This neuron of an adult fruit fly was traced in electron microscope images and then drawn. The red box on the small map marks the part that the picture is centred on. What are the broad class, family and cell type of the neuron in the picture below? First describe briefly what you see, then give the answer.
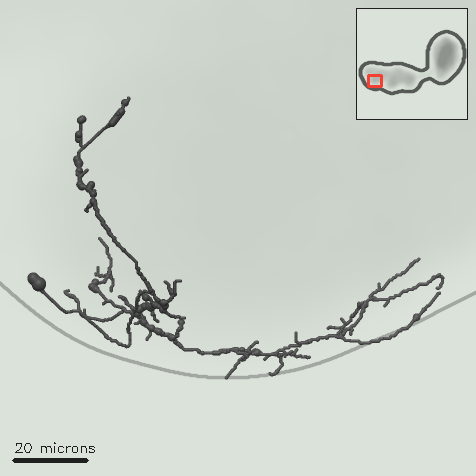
The cell body is on the left of the picture. By the scale bar it is about 110 microns wide in this view. Dozens of branch ends can be seen. It is a nerve-cord intrinsic neuron. The family is hemilineage 13A. The cell type is IN13A067.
